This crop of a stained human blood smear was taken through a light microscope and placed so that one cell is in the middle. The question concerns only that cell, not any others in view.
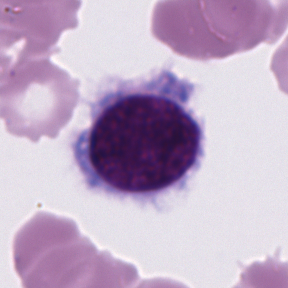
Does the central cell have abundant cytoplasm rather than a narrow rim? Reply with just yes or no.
No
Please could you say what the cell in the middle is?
hairy cell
